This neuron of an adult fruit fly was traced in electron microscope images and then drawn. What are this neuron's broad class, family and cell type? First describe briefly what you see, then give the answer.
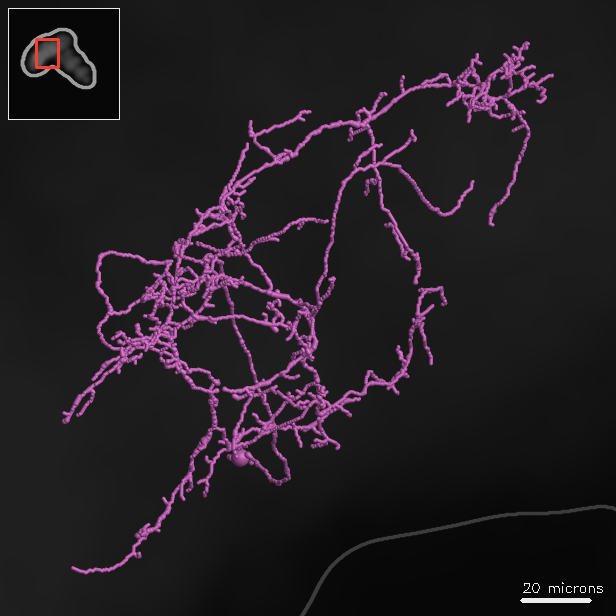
Its cell body lies at the bottom of the picture. From top to bottom in the picture it spans about 160 microns. Its broad class is central-brain intrinsic neuron. Its family is hemilineage DM1_antero_ventral. Its cell type is PS117_b.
